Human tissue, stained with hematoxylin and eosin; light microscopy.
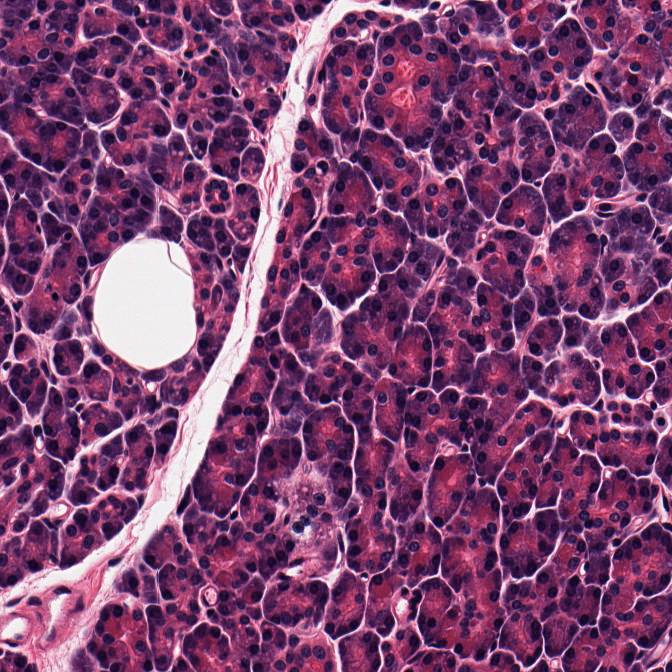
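pancreas (haematoxylin and eosin): the acinar cells have round, dark nuclei placed toward the base of each cell. Their cytoplasm is pink toward the acinar centre and purple toward the base. A thin band of pale fibrous connective tissue runs from the top centre down to the lower left corner. In the lower centre, a small cluster of paler-staining cells lies among the darker acini.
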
